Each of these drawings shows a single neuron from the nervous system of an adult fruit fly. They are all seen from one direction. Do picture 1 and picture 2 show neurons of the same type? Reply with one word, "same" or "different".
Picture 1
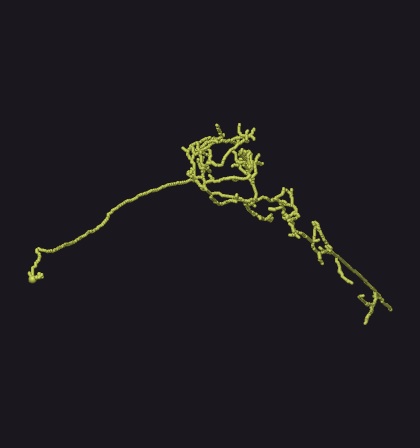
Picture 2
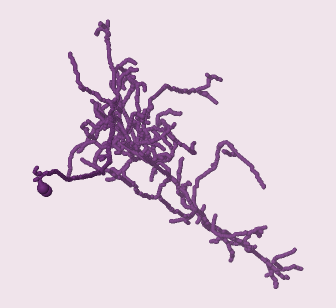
same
